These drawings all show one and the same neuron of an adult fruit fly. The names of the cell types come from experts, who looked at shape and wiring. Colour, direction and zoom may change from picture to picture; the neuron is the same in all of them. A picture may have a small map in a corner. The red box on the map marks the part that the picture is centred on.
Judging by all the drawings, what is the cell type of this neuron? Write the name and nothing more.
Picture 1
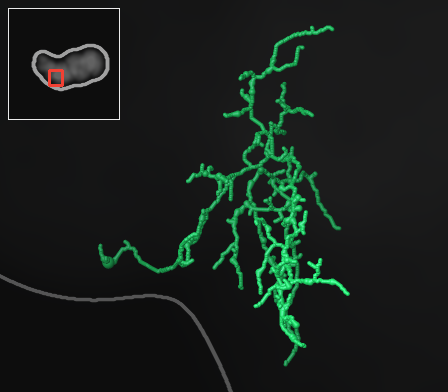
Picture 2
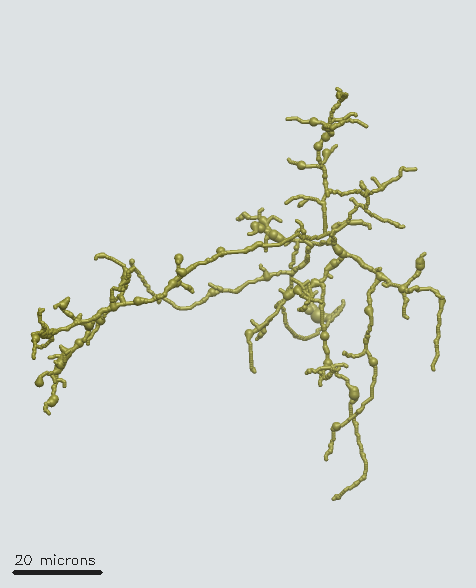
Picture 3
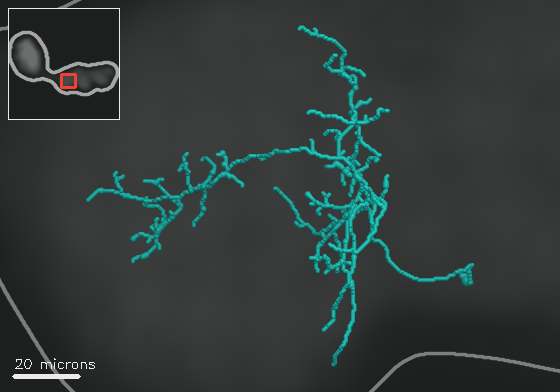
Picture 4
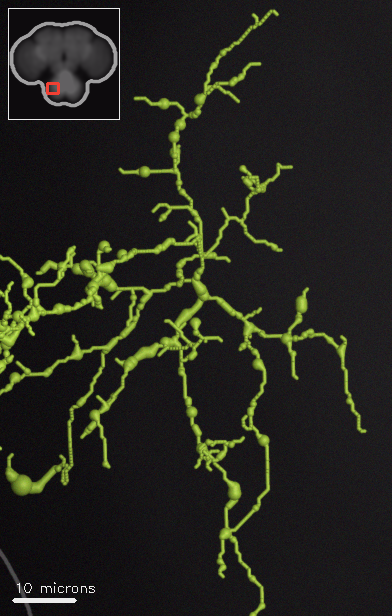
IN21A079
